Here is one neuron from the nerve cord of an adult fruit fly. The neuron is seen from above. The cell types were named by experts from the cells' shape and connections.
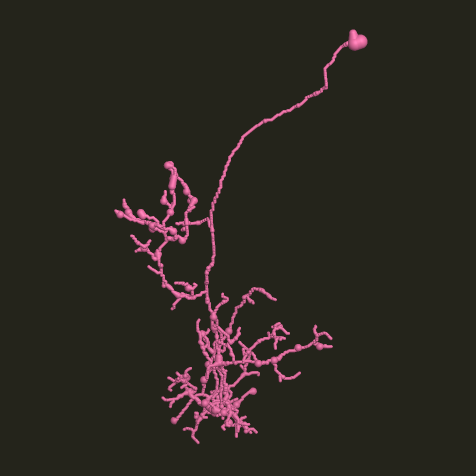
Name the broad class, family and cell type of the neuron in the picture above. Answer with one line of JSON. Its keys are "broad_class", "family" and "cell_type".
{"broad_class": "nerve-cord intrinsic neuron", "family": "hemilineage 09A", "cell_type": "IN09A082"}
